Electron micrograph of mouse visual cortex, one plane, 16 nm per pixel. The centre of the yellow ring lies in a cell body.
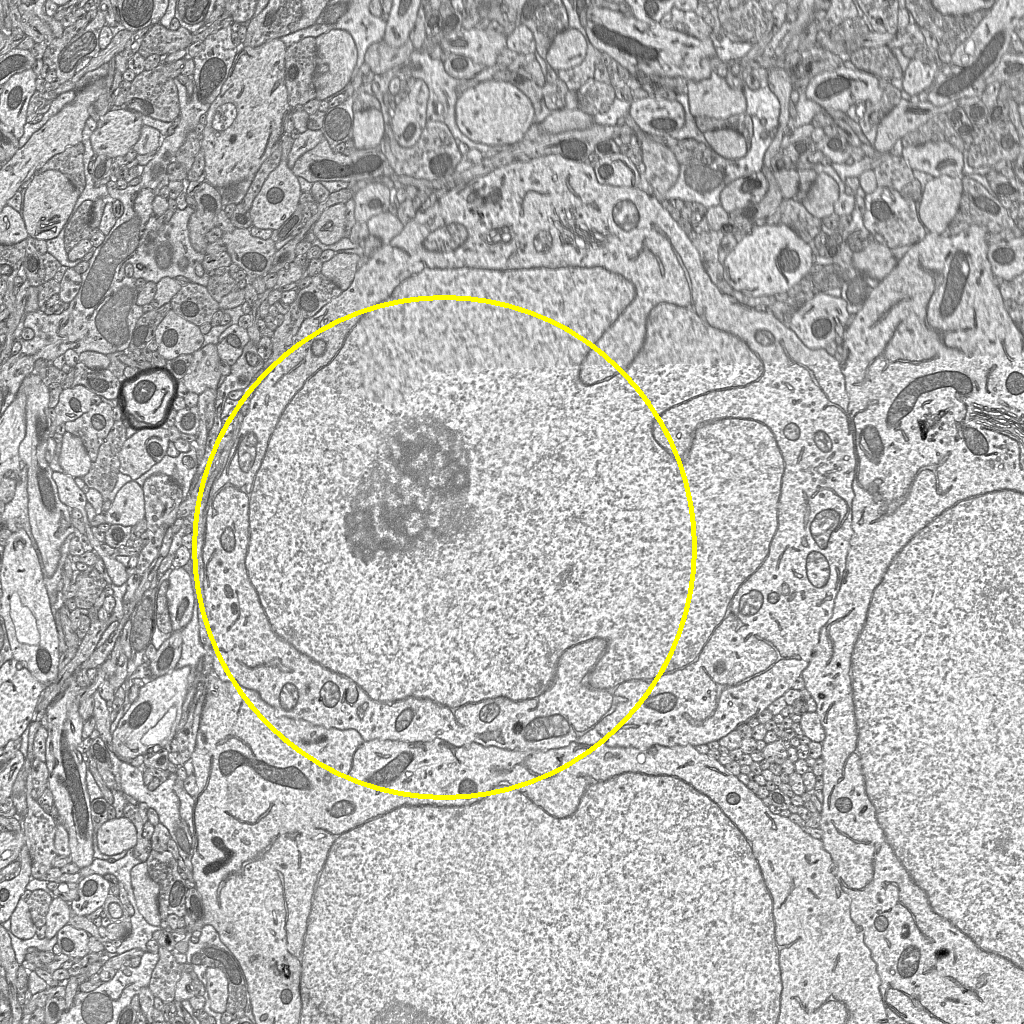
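Inhibitory neuron, mouse visual cortex. One large dark nucleolus, lumpy and net-like, sits up and left of the ring's centre. Chromatin is pale, finely dispersed, with no dark band along the envelope. A straight horizontal seam crosses the upper nucleus; the image above it is blurred.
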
